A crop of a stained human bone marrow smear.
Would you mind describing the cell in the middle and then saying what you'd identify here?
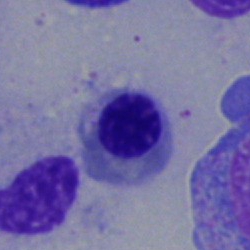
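Smooth, roughly round outline on this one. Chromatin's dark purple and densely clumped, and I can't plainly see a nucleolus. Pale greyish blue cytoplasm makes a rim, widest at the lower left. It's an erythroblast.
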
